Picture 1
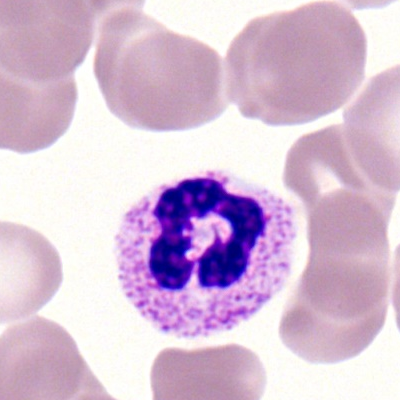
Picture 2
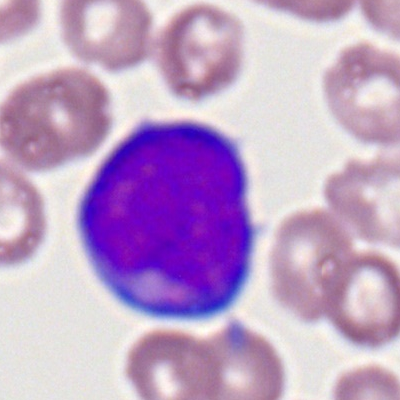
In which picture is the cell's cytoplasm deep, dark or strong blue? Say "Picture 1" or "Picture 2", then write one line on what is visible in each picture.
Picture 2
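What picture 1 shows: The cytoplasm is abundant and pale pink.
What picture 2 shows: The thin cytoplasmic rim is blue.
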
